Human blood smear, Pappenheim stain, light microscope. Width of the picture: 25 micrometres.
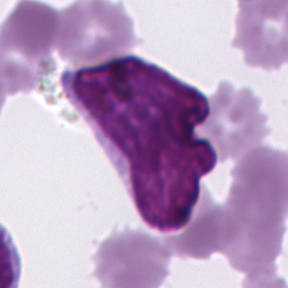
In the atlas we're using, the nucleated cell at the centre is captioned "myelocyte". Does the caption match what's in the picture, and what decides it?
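Two features decide: no granules are visible in the cytoplasm, and that cytoplasm shows only as a narrow pale blue rim along the lower-left side, the nucleus filling nearly the whole cell. The cell is therefore a myeloblast rather than a myelocyte.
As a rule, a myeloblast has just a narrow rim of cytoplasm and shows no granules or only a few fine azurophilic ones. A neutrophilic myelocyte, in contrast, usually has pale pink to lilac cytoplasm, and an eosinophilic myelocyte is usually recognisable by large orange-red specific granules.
The pale blue, granule-free rim here fits neither kind of myelocyte. A small cluster of pale granular material also lies against the upper-left edge of the cell.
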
